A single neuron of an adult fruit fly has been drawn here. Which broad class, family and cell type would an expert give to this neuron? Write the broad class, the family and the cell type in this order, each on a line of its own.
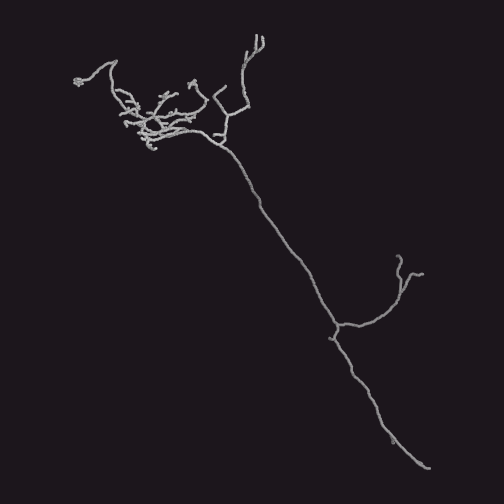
descending neuron
DNge
DNge004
